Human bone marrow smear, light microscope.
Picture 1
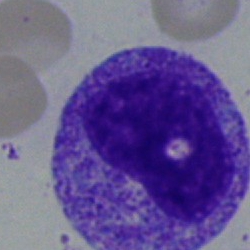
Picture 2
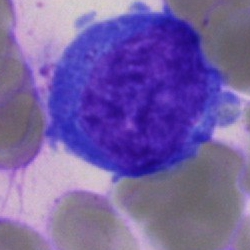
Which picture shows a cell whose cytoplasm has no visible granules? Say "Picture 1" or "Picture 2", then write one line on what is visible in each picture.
Picture 2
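In picture 1: Fine purple granules are scattered throughout the cytoplasm.
In picture 2: No granules can be seen in the cytoplasm.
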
